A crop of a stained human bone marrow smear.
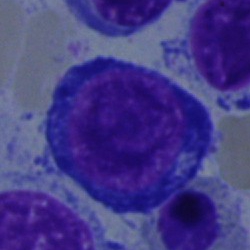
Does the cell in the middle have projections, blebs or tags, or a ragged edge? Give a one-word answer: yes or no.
Yes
